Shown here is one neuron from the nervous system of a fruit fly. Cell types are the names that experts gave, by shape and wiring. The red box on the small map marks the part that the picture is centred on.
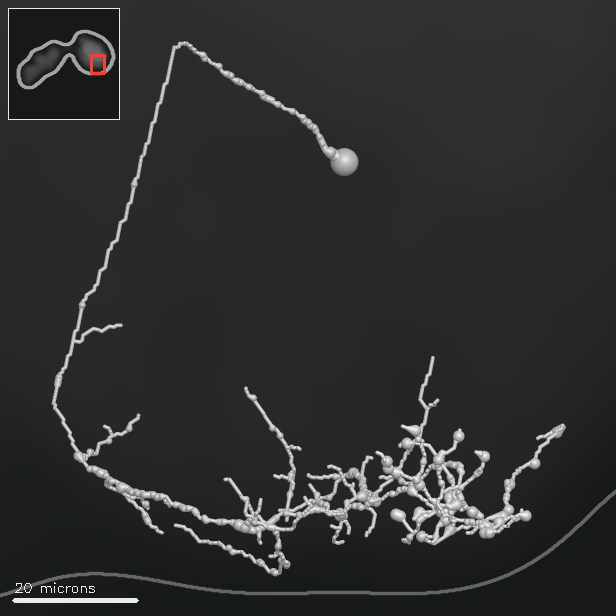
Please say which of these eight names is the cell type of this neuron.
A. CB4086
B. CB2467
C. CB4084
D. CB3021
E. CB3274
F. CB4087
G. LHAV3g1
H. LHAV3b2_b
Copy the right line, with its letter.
B. CB2467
